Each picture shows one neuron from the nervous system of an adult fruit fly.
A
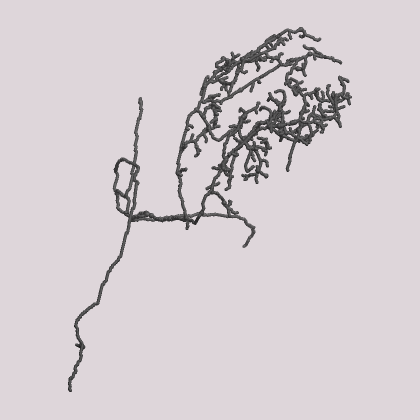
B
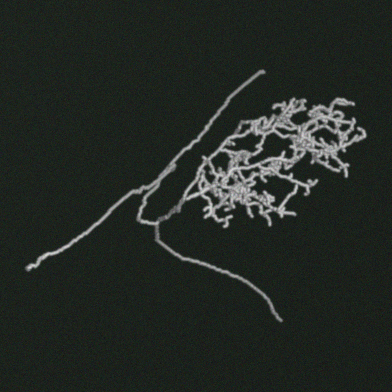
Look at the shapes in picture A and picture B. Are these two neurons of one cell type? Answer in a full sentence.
They are of the same cell type.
